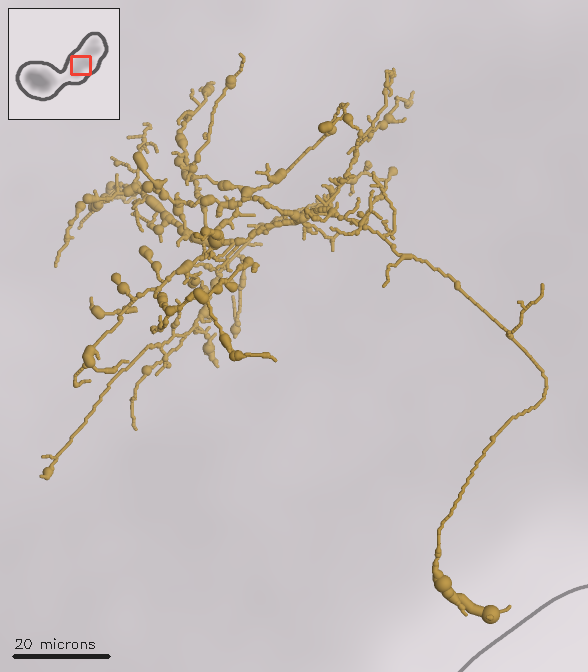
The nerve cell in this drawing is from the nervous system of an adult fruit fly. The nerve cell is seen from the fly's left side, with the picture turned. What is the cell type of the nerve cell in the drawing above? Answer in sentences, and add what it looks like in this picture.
The cell type is IN16B062. It is a nerve-cord intrinsic neuron. Its cell body lies at the lower right of the picture. From top to bottom in the picture it spans about 120 microns. Dozens of branch ends can be seen.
